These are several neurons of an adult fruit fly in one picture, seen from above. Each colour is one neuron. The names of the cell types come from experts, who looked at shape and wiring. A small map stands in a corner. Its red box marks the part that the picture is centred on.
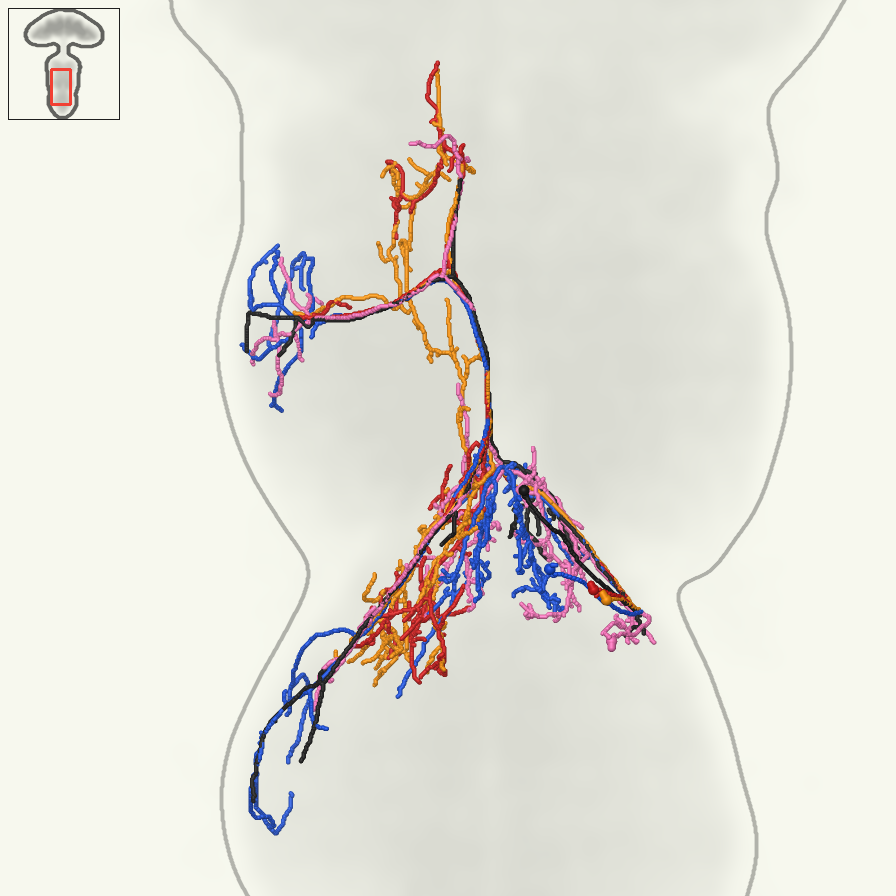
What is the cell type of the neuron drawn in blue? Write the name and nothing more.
IN18B046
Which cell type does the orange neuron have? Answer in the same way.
IN18B047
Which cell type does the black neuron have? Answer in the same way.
IN18B056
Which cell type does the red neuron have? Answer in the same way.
IN18B051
